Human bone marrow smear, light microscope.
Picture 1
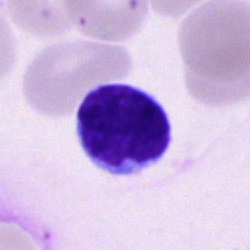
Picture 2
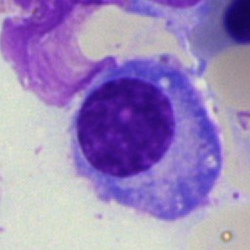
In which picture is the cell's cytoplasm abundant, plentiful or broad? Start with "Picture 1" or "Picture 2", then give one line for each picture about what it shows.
Picture 2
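In picture 1: The cytoplasm is a scant pale blue rim seen mainly at the bottom edge of the cell.
In picture 2: The cytoplasm is abundant and stains blue.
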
